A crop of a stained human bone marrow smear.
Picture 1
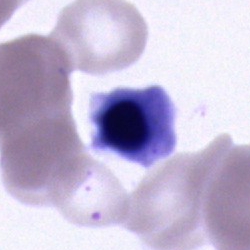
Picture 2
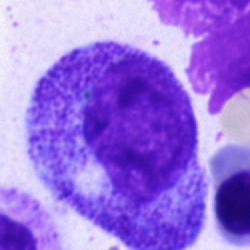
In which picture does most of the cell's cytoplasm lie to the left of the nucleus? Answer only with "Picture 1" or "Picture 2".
Picture 2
